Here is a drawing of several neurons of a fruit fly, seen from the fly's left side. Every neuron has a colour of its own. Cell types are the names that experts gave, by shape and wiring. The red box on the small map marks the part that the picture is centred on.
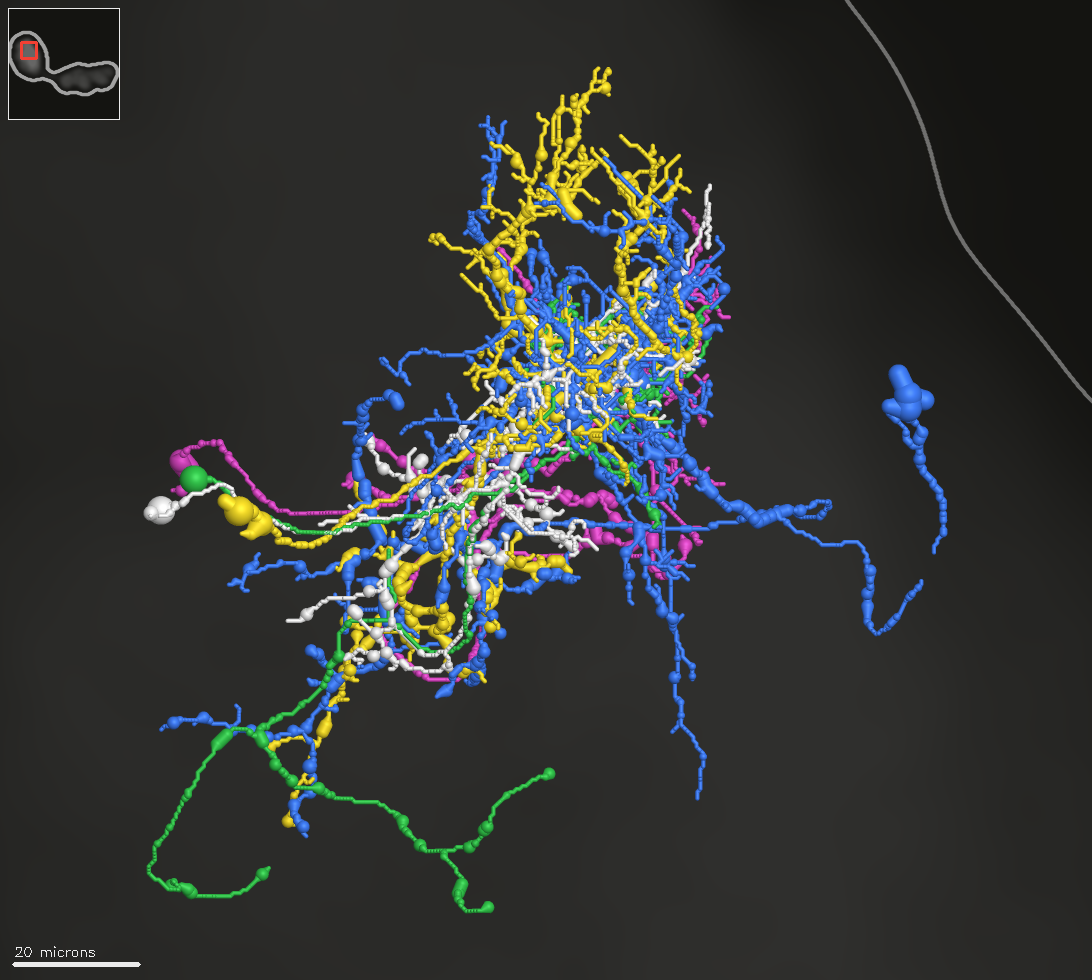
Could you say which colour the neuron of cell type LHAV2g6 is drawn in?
magenta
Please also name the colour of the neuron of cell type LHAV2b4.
green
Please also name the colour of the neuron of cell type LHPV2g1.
blue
